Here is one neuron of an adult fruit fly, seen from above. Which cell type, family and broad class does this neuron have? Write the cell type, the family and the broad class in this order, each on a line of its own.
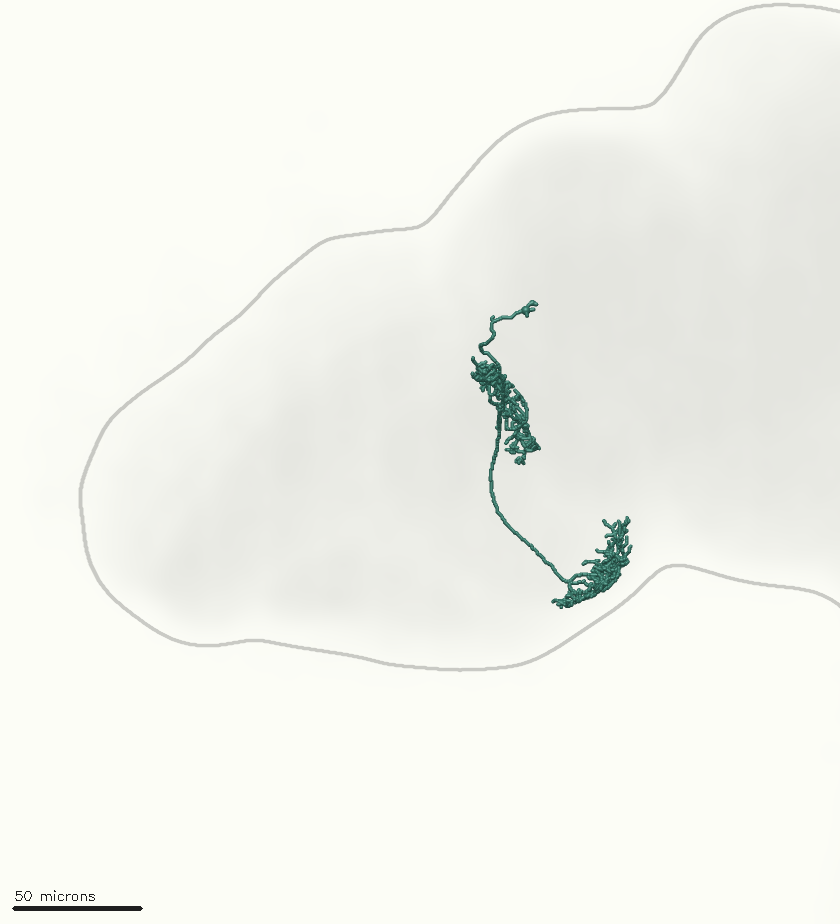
TmY19a
TmY
optic-lobe intrinsic neuron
